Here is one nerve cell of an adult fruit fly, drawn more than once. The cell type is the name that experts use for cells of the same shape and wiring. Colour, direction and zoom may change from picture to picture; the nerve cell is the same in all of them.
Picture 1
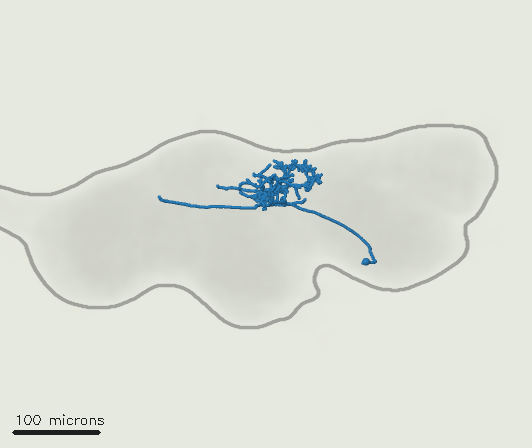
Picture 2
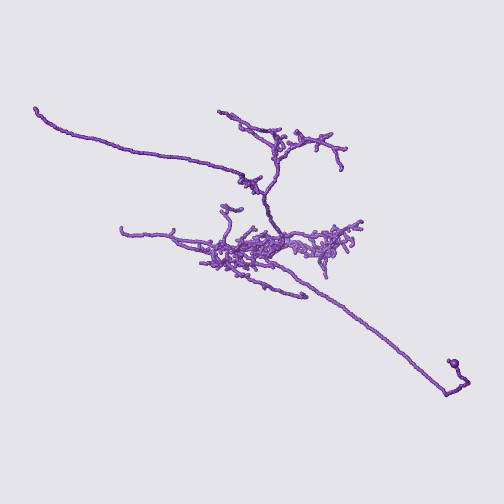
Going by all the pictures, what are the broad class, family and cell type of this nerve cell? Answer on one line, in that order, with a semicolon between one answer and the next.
nerve-cord intrinsic neuron; hemilineage 07B; IN07B067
